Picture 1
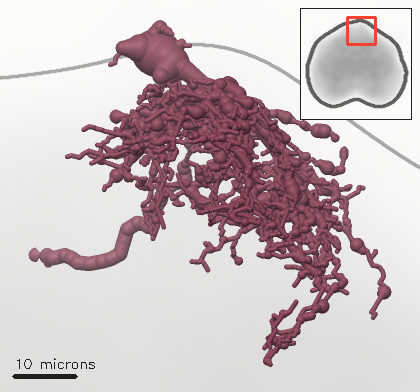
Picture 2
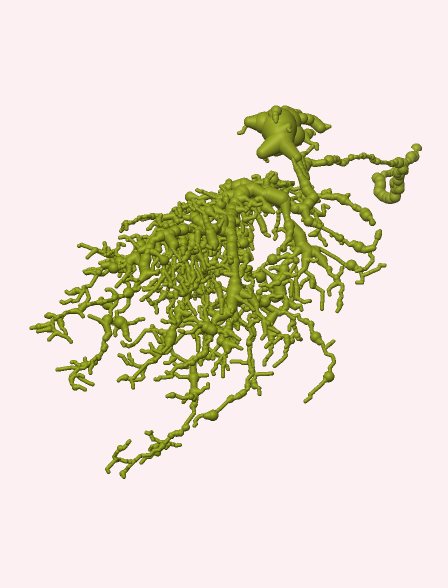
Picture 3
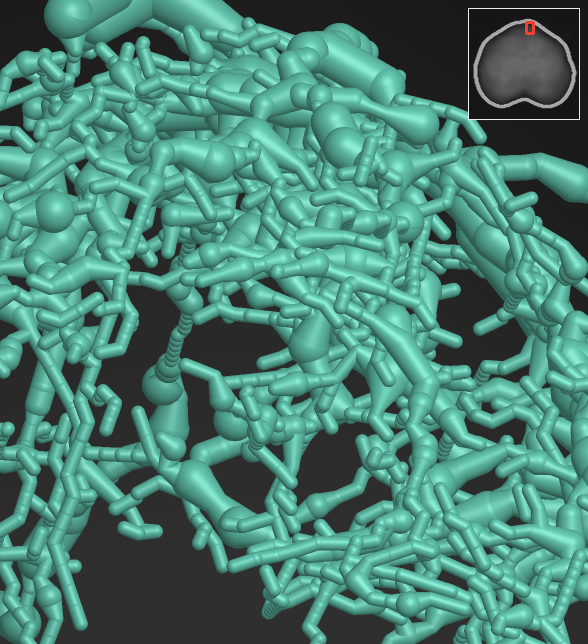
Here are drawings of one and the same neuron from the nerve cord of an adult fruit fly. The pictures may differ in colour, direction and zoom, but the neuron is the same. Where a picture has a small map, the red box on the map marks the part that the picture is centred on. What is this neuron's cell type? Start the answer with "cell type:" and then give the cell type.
cell type: MNad09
